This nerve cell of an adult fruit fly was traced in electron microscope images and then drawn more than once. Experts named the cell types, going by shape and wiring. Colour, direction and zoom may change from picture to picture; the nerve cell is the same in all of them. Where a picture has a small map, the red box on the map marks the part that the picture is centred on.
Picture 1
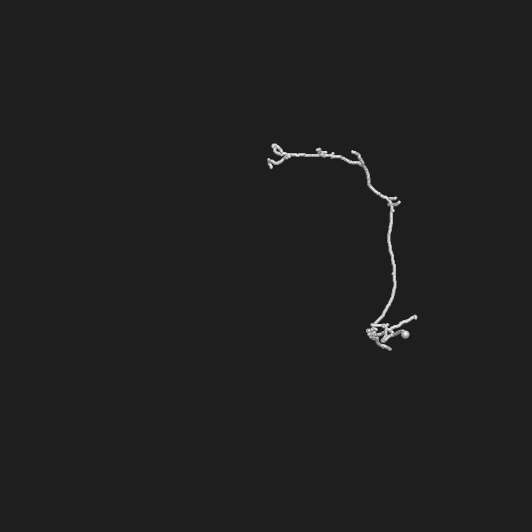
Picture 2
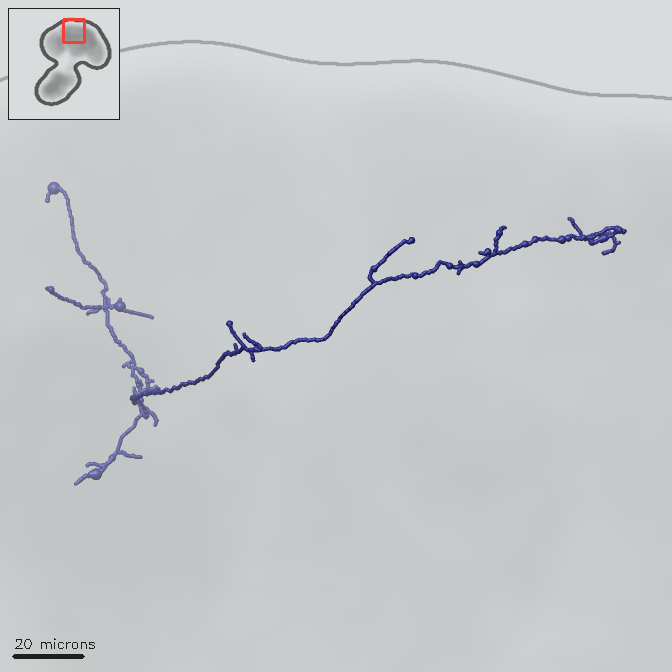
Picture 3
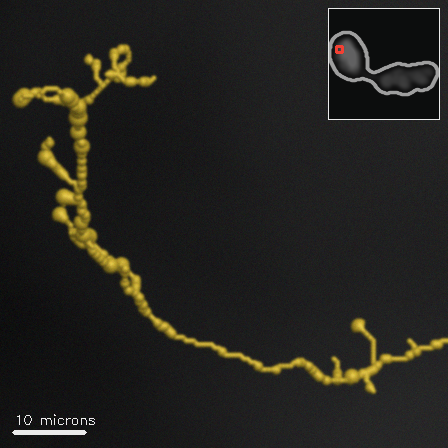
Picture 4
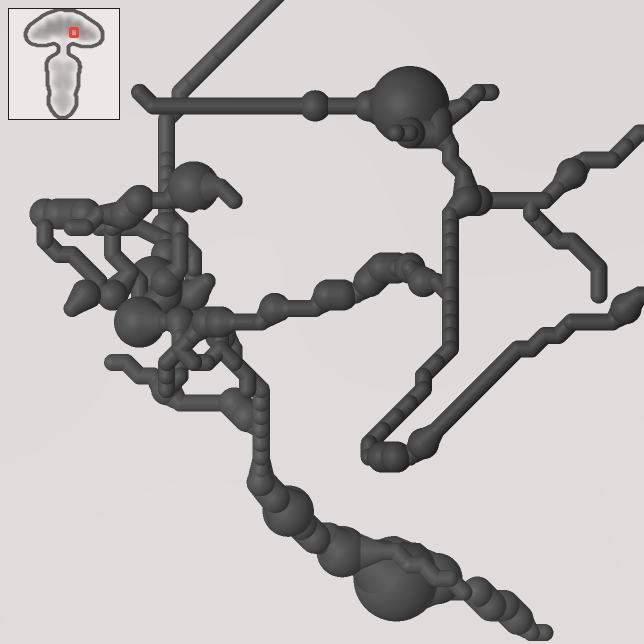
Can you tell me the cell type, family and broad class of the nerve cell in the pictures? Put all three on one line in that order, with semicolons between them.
KCg-m; class Kenyon Cell; central-brain intrinsic neuron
